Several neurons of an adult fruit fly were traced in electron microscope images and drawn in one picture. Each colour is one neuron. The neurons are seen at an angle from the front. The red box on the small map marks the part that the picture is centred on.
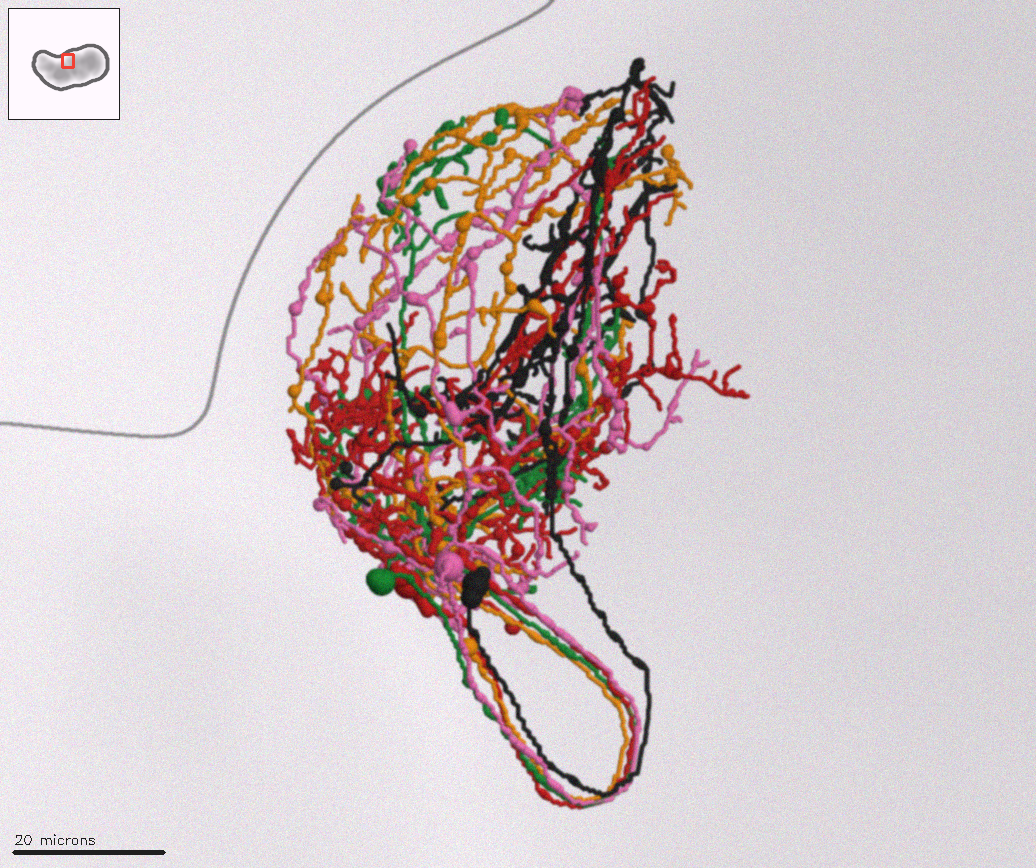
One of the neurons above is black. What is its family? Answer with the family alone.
hemilineage LHl1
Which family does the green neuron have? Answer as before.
hemilineage LHl4_dorsal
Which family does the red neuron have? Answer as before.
hemilineage LHl4_dorsal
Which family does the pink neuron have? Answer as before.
hemilineage LHl4_dorsal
